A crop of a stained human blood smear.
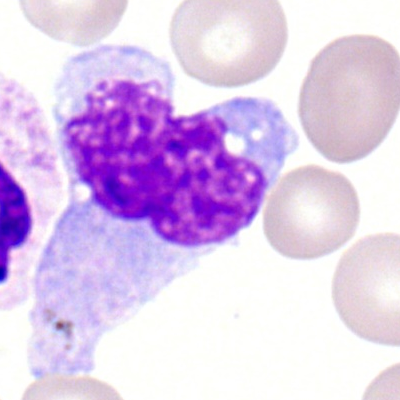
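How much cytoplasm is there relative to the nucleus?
It is abundant.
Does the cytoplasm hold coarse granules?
No, coarse granules are absent.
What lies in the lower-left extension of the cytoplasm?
A small brownish speck.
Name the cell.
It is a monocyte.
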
